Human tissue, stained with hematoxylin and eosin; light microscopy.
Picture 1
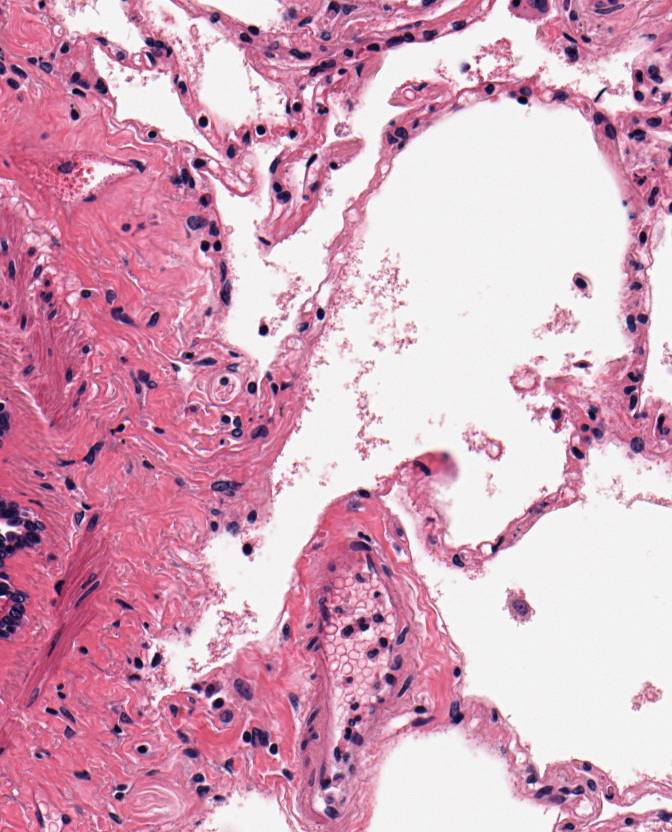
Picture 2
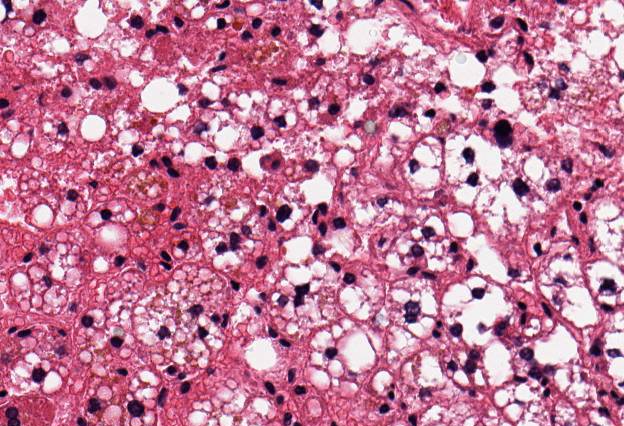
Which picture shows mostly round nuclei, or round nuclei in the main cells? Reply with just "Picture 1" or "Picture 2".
Picture 2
